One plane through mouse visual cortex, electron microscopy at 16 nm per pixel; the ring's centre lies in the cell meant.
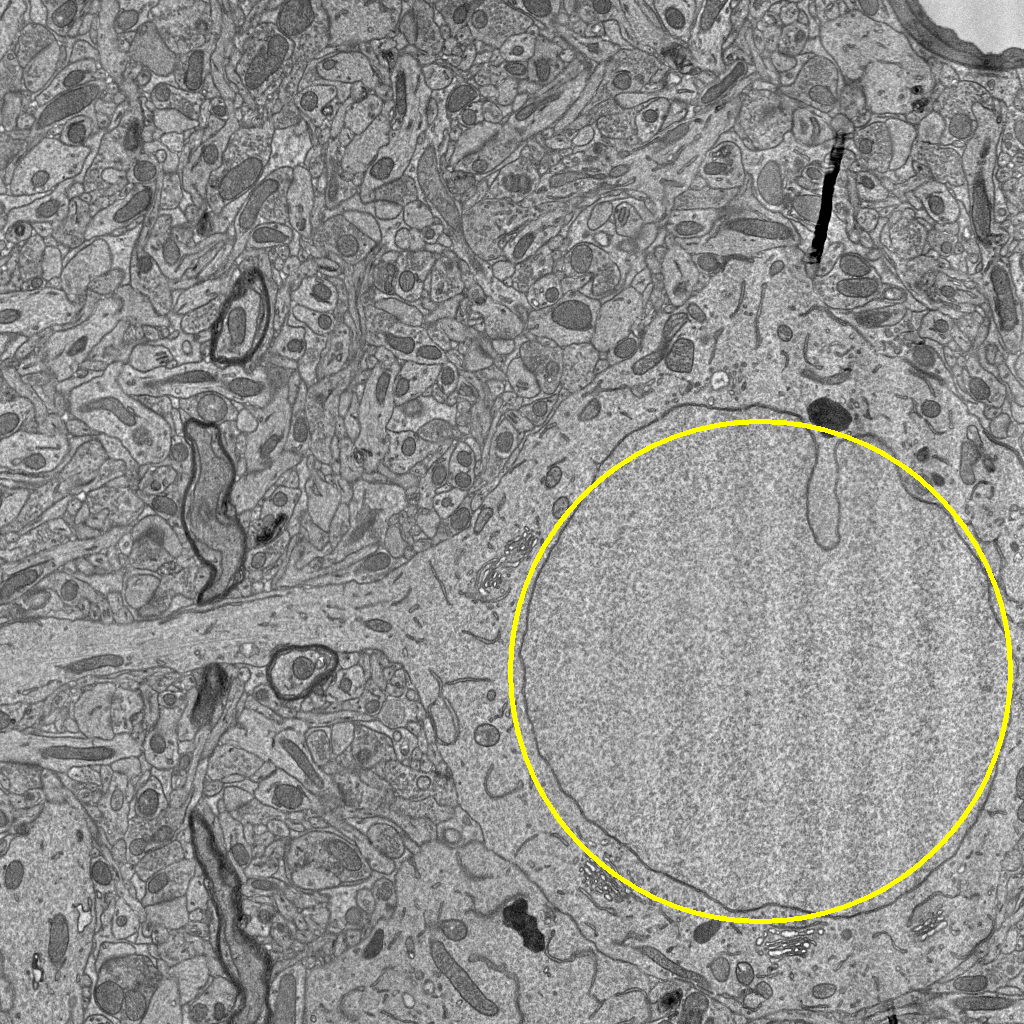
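Excitatory neuron, the cell marked by the yellow ring. Nucleus large, round, filling most of the ring. Single narrow finger-like envelope fold enters the nucleus from its top edge. Chromatin fine, evenly spread; no dense clumps along the envelope. Broad pale process leaves the body towards the left.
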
